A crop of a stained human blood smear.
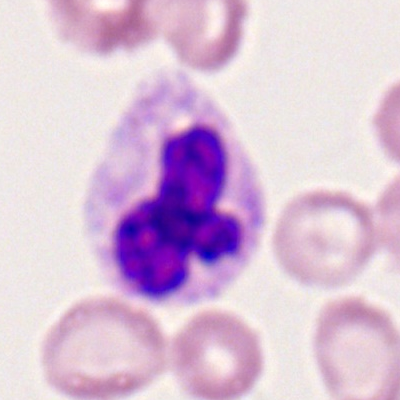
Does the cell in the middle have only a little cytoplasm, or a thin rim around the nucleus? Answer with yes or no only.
No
